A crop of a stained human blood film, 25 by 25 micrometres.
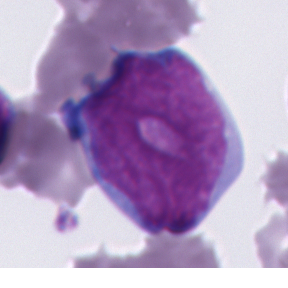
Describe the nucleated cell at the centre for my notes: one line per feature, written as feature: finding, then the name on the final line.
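Nucleus: single unlobed mass, filling most of the cell.
Chromatin: finely stippled, evenly spread.
Pale area: one, oval, near nuclear centre.
Granules: none visible in cytoplasm.
Name: myeloblast.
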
